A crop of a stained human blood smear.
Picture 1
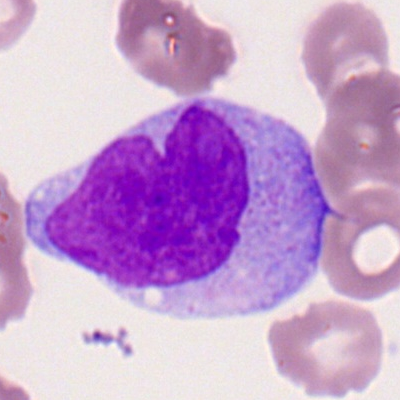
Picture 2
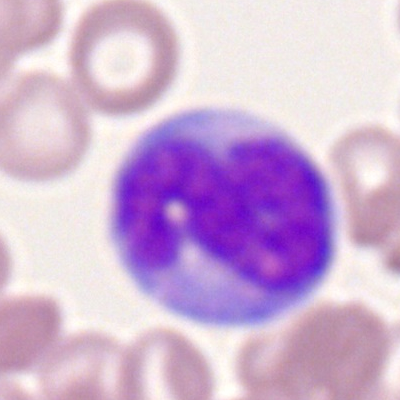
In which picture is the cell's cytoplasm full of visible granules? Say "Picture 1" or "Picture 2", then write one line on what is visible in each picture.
Picture 1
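What picture 1 shows: Fine pinkish-purple granules are scattered through the cytoplasm.
What picture 2 shows: No distinct granules can be seen in the cytoplasm.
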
